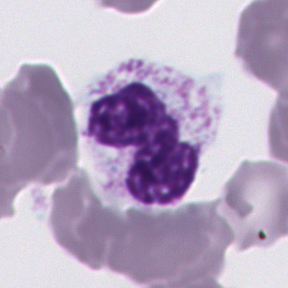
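Segmented neutrophil, central cell of a stained human peripheral blood smear. Chromatin dark purple and coarsely clumped. Cytoplasm pale and nearly colourless, widest above and to the right of the nucleus, with fine pink-violet granules scattered throughout.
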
